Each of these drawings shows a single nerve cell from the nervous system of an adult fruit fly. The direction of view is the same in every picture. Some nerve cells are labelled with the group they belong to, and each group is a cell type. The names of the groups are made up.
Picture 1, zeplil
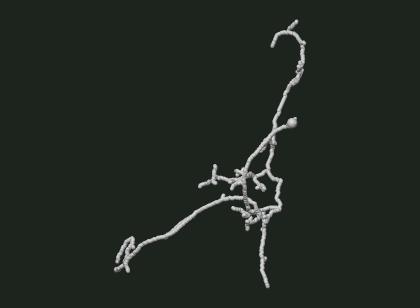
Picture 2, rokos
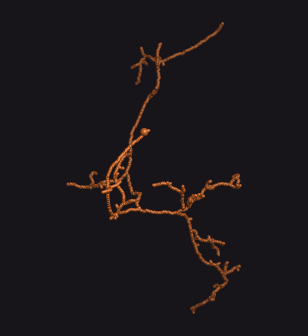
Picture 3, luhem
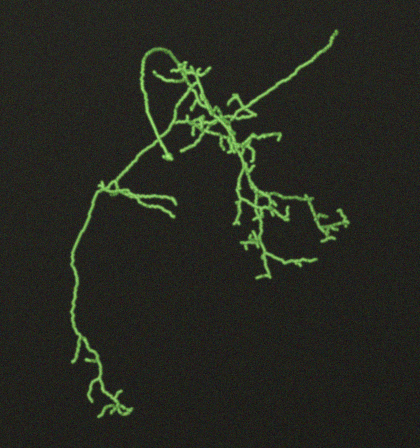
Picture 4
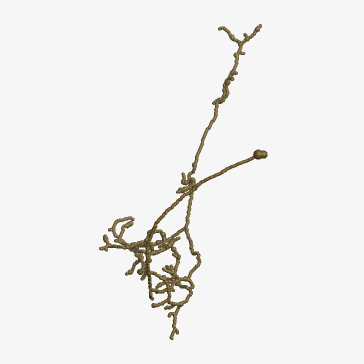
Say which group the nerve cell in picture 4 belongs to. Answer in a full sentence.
It belongs to zeplil.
